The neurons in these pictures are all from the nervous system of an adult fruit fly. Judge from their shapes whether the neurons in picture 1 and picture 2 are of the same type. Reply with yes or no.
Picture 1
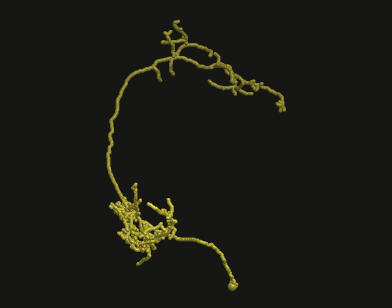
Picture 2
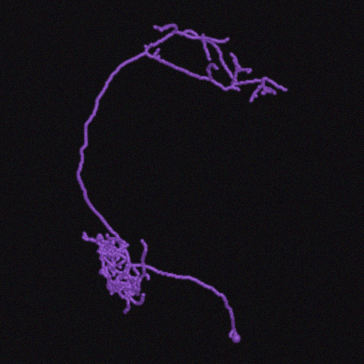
yes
